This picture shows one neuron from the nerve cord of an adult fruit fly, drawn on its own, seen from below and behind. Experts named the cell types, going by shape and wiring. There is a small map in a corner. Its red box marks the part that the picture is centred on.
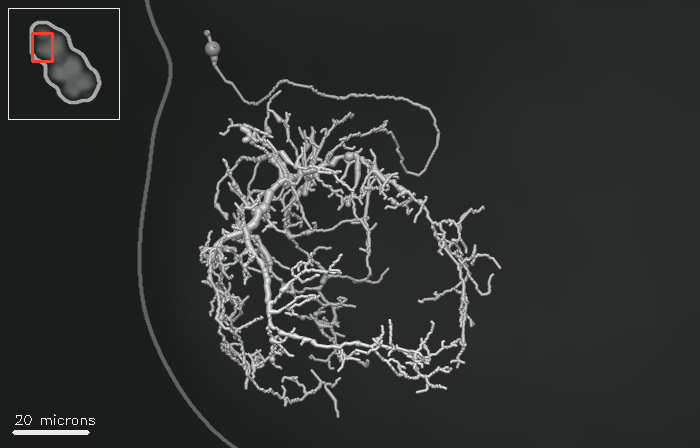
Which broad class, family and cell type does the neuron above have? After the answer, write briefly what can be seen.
Its broad class is nerve-cord intrinsic neuron. The family is hemilineage 03A. Its cell type is IN03A039. From top to bottom in the picture it spans about 110 microns. More than a hundred branch ends can be seen.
